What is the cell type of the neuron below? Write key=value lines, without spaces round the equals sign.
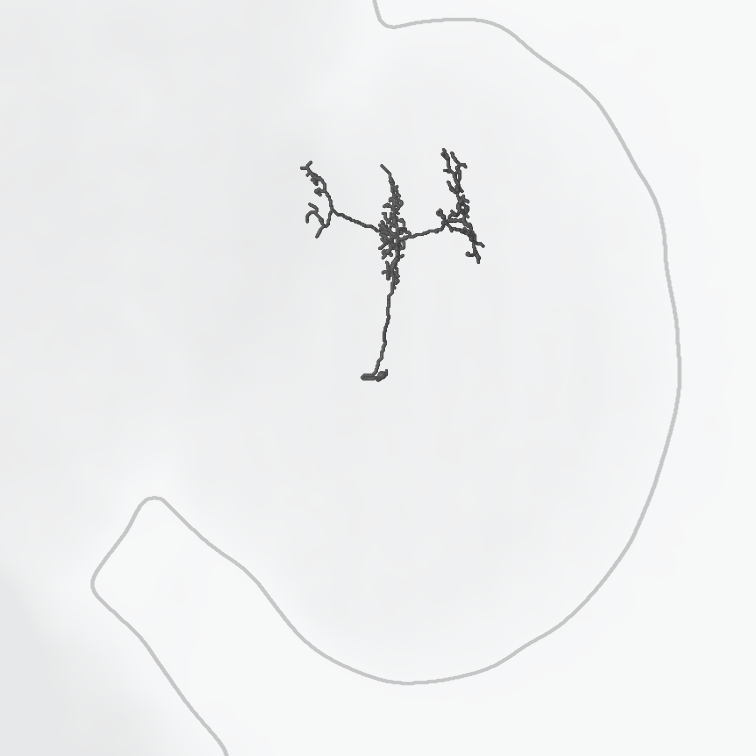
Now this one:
cell_type=Y13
